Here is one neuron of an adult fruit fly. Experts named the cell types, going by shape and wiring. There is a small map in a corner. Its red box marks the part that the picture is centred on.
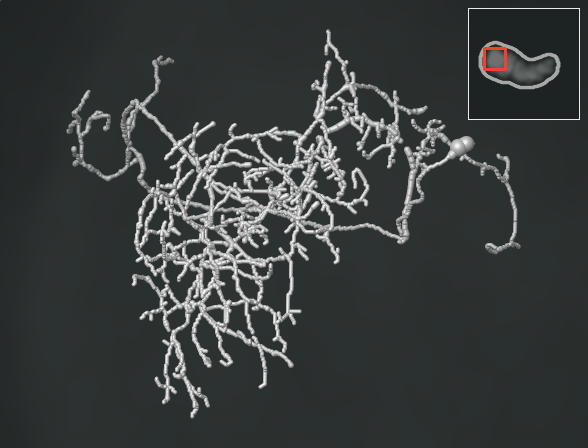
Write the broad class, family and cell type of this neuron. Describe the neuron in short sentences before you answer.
As drawn here it is about as wide as it is tall. This is a visual projection neuron. The family is hemilineage VLPp&l1_posterior. Its cell type is LT43.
